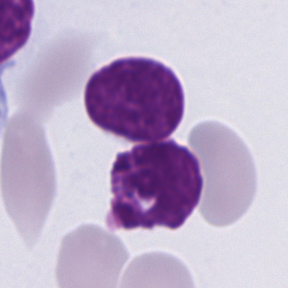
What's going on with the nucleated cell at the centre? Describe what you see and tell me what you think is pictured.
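The upper lobe of the nucleus has a smooth, rounded outline, and a small white clear space sits low in the lower lobe. Chromatin is dense, dark purple and coarsely clumped. Hardly any cytoplasm is visible around the nucleus. This cell is a myeloblast.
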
